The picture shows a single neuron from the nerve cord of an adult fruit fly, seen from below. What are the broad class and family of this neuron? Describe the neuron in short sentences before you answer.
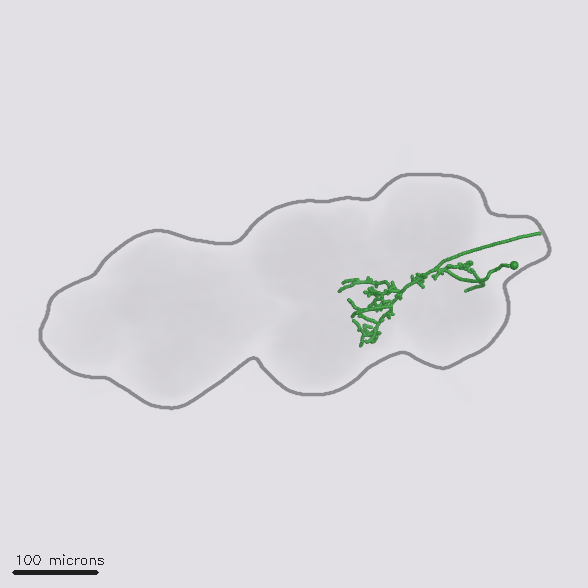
From left to right in the picture it spans about 250 microns. As drawn here it is wider than it is tall. Its broad class is ascending neuron. Its family is hemilineage 08B.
